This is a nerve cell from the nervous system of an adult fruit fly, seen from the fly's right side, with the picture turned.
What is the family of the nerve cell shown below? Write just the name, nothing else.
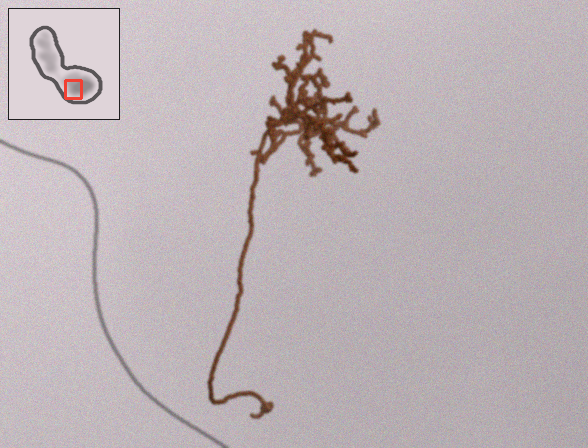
hemilineage MD3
